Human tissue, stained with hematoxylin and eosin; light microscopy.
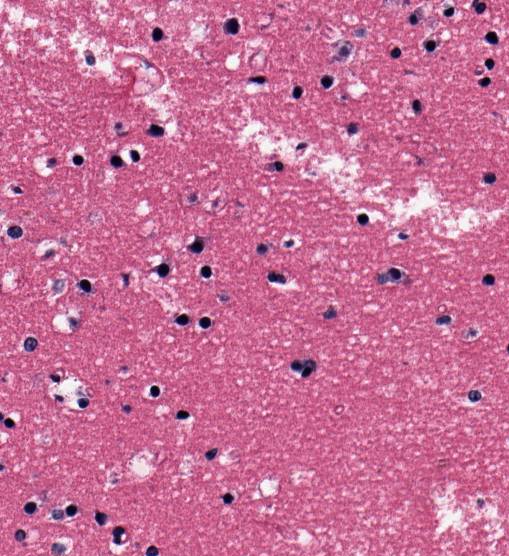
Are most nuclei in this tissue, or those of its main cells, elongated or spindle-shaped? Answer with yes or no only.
No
